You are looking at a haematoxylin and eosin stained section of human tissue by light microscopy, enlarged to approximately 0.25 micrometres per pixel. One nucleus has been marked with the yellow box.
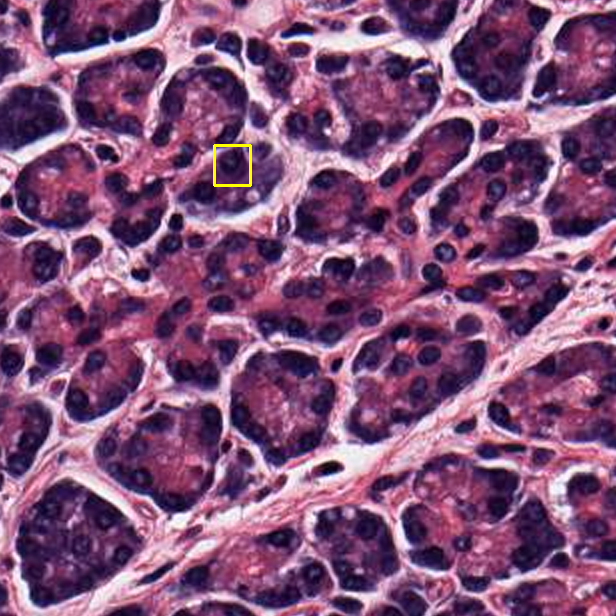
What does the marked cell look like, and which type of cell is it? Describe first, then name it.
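The nucleus is round and darkly stained, about the same size as the nuclei of the neighbouring cells. The nucleus has a smooth, even outline with no visible irregularity. The cell lies within a rounded cluster of similar cells, and thin pale spaces and pink strands separate that cluster from the clusters next to it. The marked nucleus belongs to a pancreatic acinar cell.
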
